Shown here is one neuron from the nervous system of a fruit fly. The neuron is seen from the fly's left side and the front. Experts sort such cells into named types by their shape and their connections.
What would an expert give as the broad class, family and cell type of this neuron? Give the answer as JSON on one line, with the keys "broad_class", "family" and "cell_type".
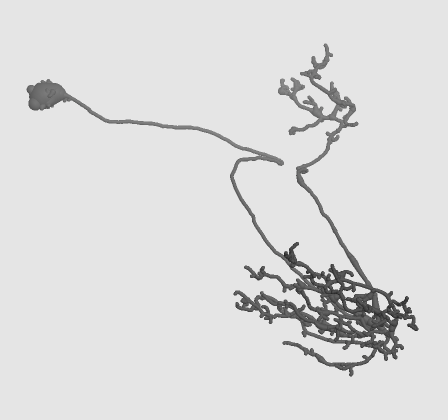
{"broad_class": "optic-lobe intrinsic neuron", "family": "T", "cell_type": "T4b"}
